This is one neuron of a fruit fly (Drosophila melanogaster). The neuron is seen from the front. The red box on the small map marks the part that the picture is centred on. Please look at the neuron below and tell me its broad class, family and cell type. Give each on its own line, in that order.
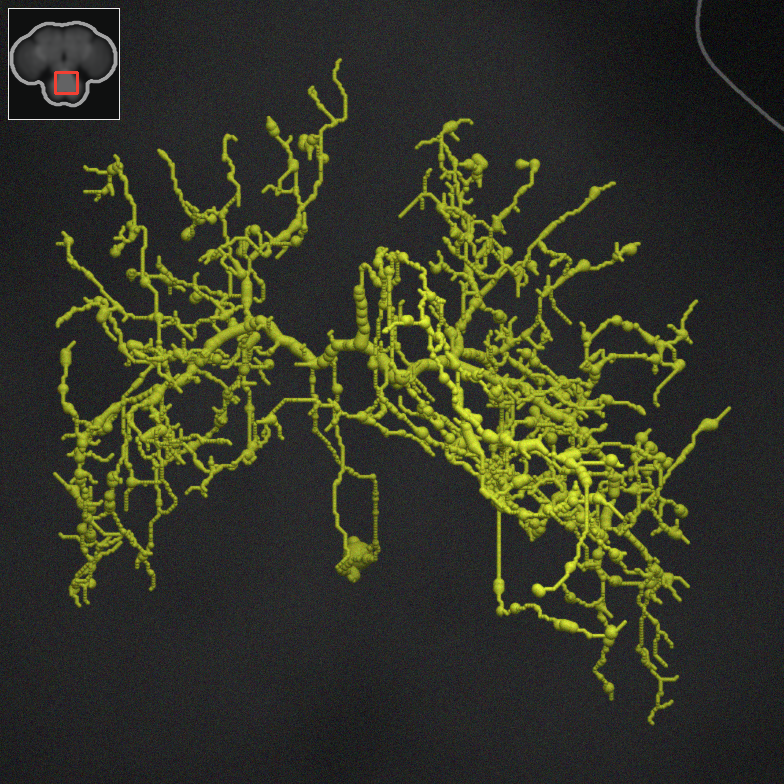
nerve-cord intrinsic neuron
hemilineage 06B
IN06B020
